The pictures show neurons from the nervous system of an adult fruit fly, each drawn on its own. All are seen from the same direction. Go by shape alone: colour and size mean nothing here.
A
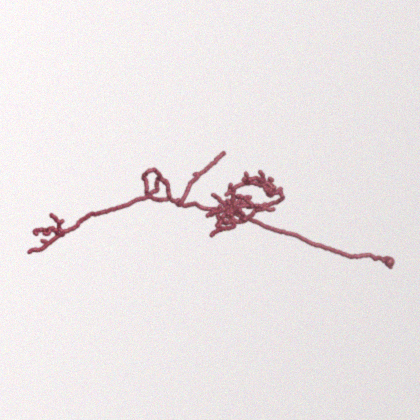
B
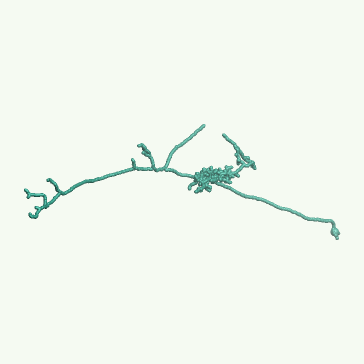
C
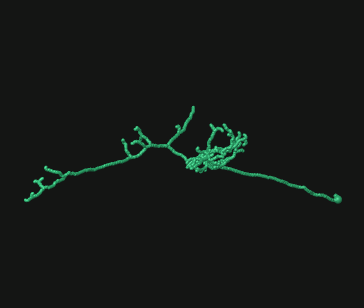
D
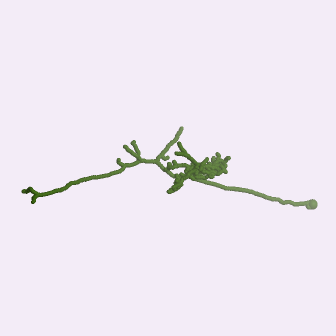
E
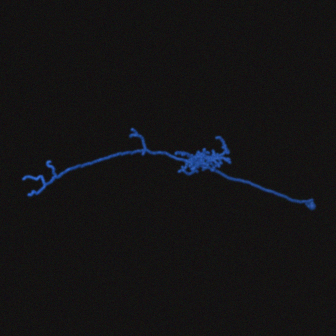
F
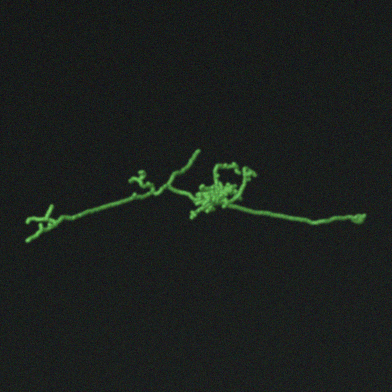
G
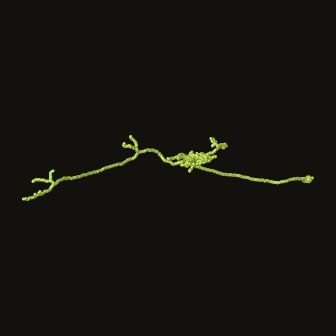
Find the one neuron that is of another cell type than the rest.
Picture D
